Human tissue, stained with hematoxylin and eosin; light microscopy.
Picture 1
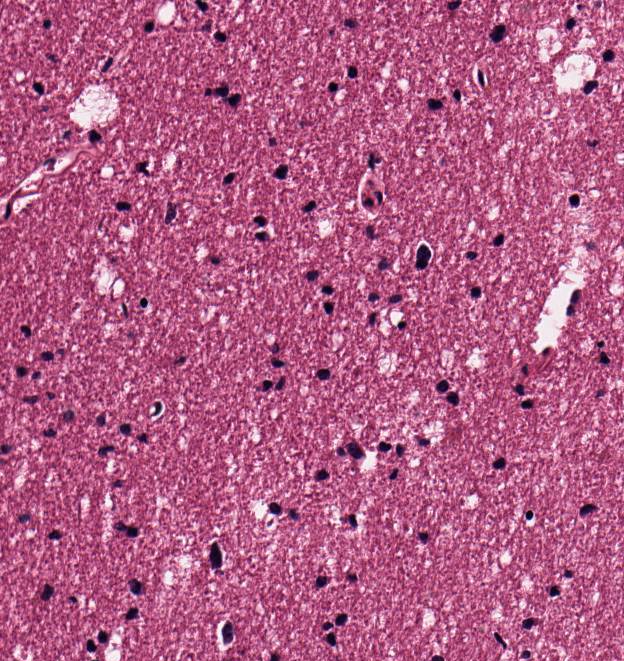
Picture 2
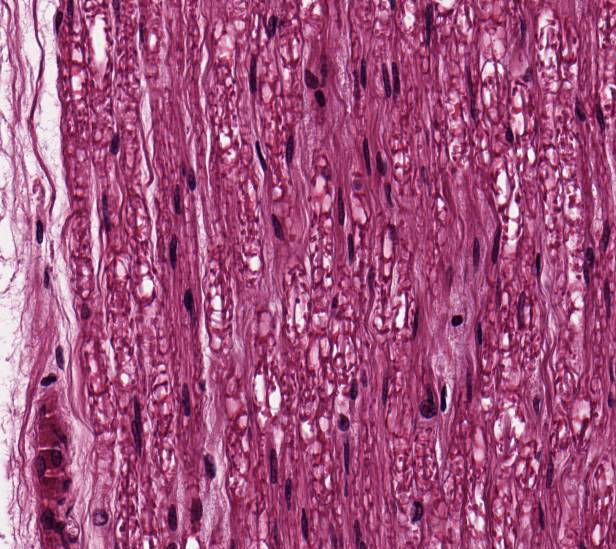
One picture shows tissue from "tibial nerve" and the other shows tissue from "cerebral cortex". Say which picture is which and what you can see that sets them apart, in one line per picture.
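The field in picture 1 comes from the cerebral cortex. Small, round, darkly stained nuclei are scattered fairly evenly across the field.
The field in picture 2 comes from the tibial nerve. The nuclei are dark, elongated and lie lengthwise along the fibres.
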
